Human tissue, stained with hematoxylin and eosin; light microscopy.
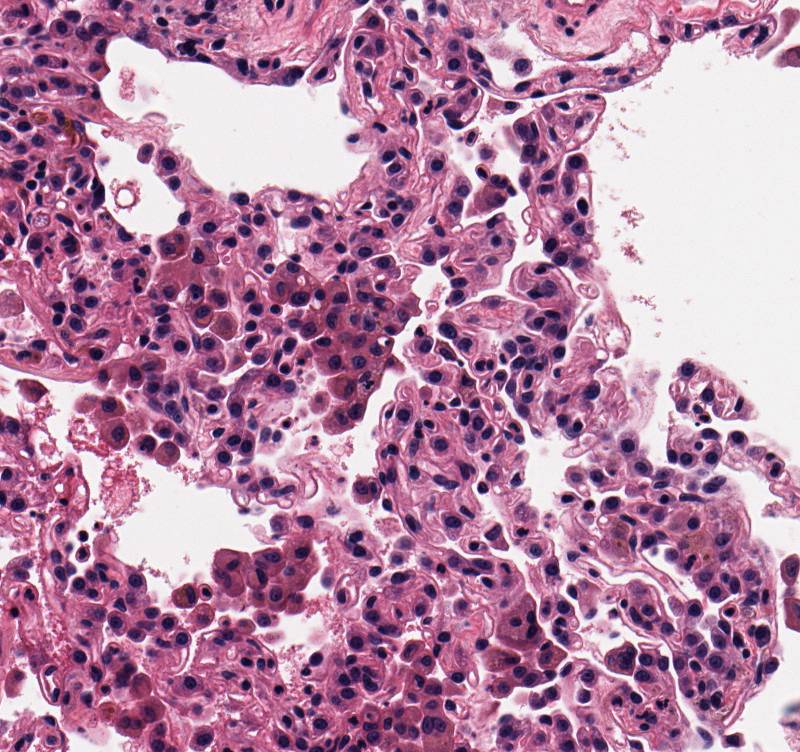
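Lung. Clusters of large rounded cells with abundant pink cytoplasm occupy the spaces, most densely left of centre and in the lower centre. Wavy strands of pale pink fibrous tissue run within the partitions. At the right edge, small loose fragments of pink debris float free in the open spaces.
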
